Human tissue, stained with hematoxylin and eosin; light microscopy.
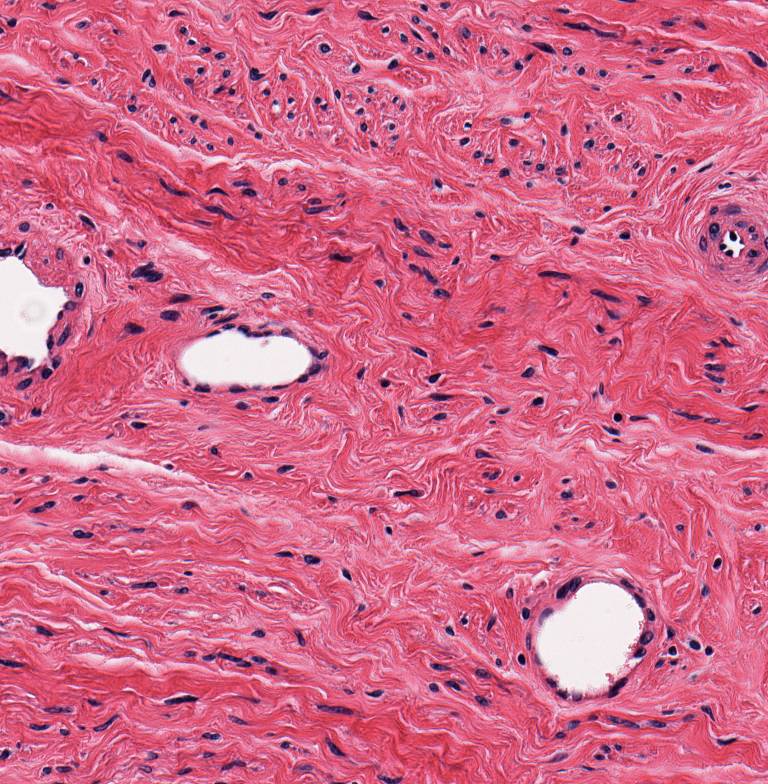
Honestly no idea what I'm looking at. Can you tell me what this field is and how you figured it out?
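The tissue is dense connective tissue. Dense pink fibrous tissue fills the field, wavy collagen bundles run roughly horizontally through the lower half, and thin, dark, spindle-shaped fibroblast nuclei are scattered between the fibres.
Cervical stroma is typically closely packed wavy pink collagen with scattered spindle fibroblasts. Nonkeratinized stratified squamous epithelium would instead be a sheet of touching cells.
No epithelium is present.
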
